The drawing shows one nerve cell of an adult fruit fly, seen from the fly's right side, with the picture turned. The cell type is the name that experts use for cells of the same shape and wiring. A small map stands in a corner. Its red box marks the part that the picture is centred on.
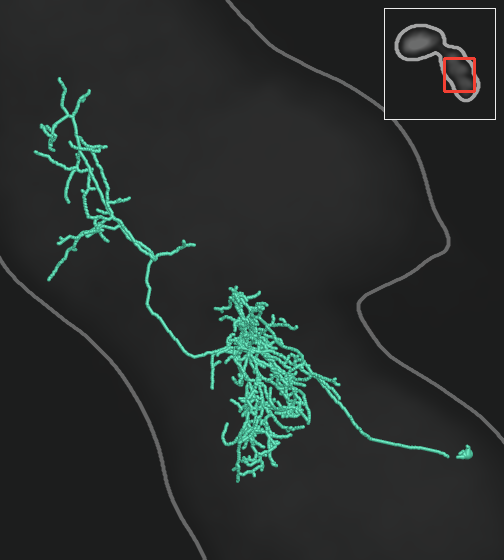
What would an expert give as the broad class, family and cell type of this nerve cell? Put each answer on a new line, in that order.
nerve-cord intrinsic neuron
hemilineage 05B
IN05B037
